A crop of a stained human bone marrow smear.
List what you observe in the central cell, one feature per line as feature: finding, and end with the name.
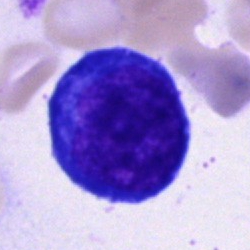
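Outline: round and smooth
Cytoplasm: thin rim of deep blue
Chromatin: finely stippled purple with paler patches, not coarsely clumped
Vacuoles: none seen
Name: proerythroblast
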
